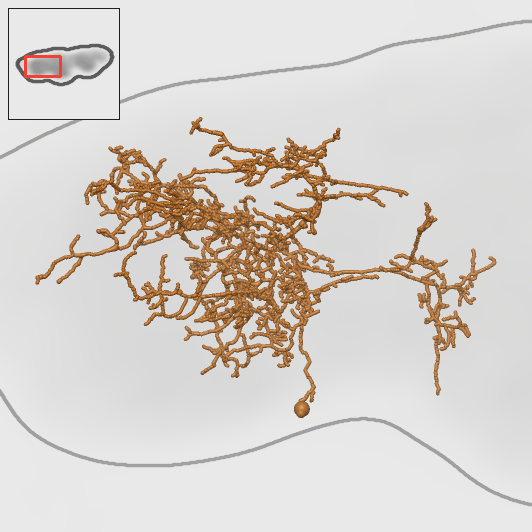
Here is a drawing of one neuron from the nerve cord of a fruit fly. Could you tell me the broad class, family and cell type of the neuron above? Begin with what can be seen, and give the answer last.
The picture shows more than a hundred branch ends. As drawn here it is wider than it is tall. Its broad class is nerve-cord intrinsic neuron. Its family is hemilineage 03B. Its cell type is IN03B032.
